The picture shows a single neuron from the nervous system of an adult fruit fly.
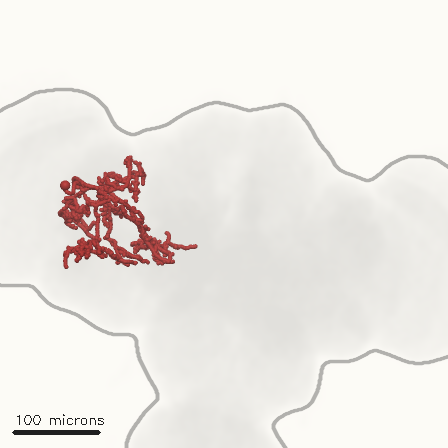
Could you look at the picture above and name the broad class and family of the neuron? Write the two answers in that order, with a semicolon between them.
central-brain intrinsic neuron; hemilineage VLPl2_medial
